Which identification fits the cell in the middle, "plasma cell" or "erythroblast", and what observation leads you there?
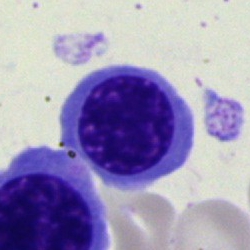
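It is an erythroblast. Taking each point in turn: the chromatin is dark purple with scattered paler patches, which gives it a clumped look. Next, a moderate rim of deep blue cytoplasm surrounds the nucleus on all sides. Last, that cytoplasm holds neither granules nor vacuoles.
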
